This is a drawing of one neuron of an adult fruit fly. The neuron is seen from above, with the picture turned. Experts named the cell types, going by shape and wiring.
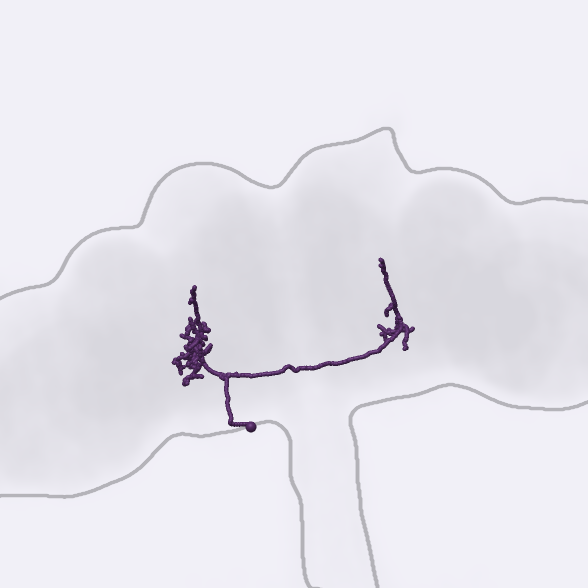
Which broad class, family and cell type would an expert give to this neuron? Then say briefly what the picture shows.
Its broad class is central-brain intrinsic neuron. Its family is hemilineage DM6_ventral. Its cell type is CB1047. Its cell body lies at the bottom of the picture. In this view it is wider than it is tall.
